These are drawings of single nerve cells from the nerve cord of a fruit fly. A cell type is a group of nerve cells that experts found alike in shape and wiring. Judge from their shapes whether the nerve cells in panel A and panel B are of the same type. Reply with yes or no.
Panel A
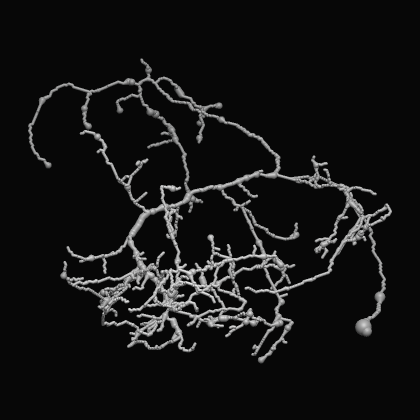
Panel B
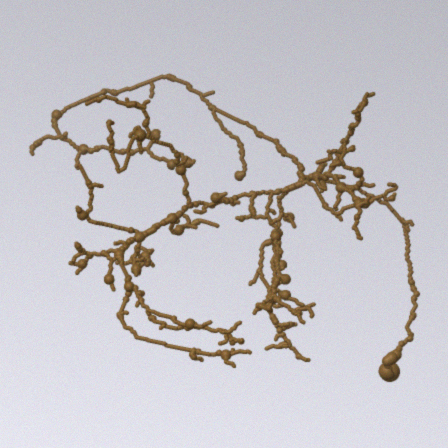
no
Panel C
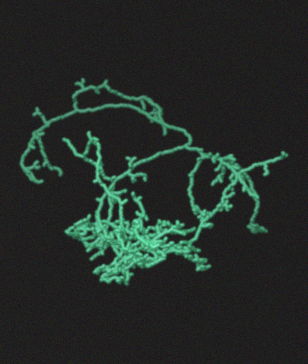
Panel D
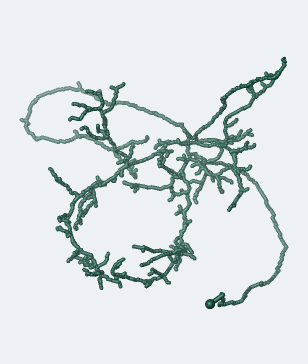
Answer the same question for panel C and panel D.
no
